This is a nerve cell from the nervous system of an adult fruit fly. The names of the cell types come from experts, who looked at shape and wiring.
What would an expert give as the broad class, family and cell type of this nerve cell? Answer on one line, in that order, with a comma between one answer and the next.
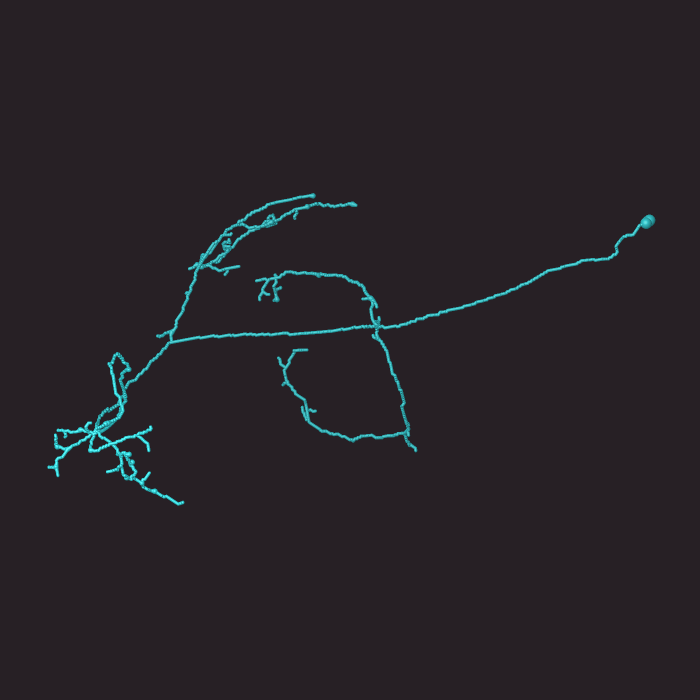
central-brain intrinsic neuron, hemilineage SMPpv2_dorsal, SMP262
